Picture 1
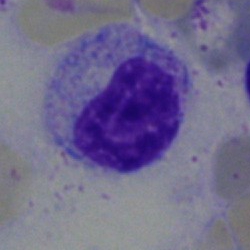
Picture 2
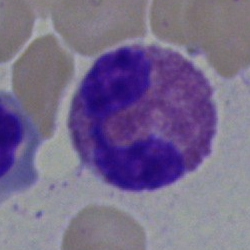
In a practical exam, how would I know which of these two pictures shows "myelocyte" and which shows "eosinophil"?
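Picture 1 is the myelocyte, and picture 2 is the eosinophil. Both have a round, smooth outline, so that doesn't separate them. In the myelocyte the nucleus sits off-centre toward the lower right, leaving a broad crescent of cytoplasm mainly on its upper-left side. Small purple specks are scattered in the background around it. The eosinophil's chromatin is dark purple and densely condensed, with no nucleoli in the nucleus and no vacuoles in the cytoplasm.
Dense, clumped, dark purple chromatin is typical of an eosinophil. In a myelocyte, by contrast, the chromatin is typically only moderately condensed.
At the left edge of picture 2 you can also see part of another nucleated cell with pale blue cytoplasm.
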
